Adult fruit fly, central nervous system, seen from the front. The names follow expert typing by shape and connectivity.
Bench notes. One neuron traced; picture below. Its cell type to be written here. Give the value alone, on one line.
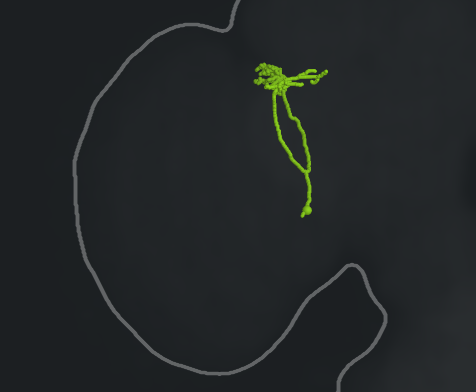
LC16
